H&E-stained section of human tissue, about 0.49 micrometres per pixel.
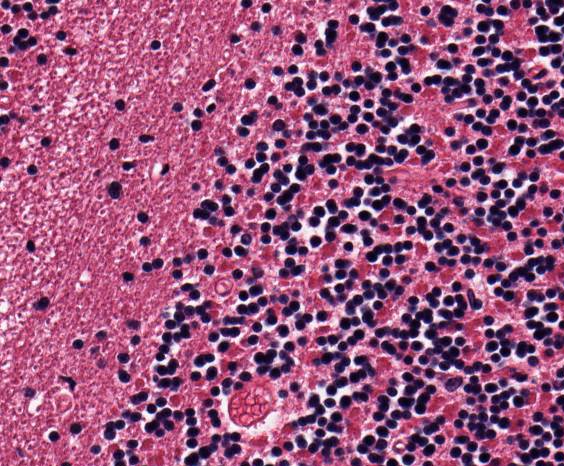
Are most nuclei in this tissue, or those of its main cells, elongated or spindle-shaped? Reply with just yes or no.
No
